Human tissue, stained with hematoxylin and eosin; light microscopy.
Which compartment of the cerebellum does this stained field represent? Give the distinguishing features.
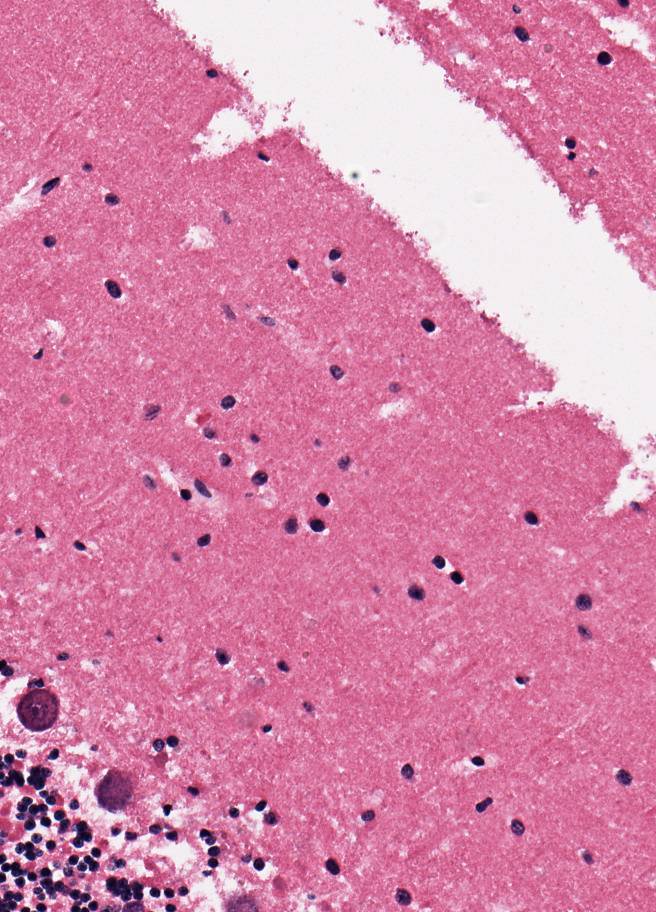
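The pink, finely fibrillary neuropil with sparse, scattered nuclei that occupies most of the field is the molecular layer.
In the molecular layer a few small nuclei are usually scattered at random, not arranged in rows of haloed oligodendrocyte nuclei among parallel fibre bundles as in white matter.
A dense crowd of small, round, dark-staining nuclei occupies the lower left corner. Two large rounded neuronal cell bodies sit at the border between that crowd and the neuropil.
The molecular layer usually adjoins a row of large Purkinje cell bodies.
Elsewhere the neuropil holds no large neuronal cell bodies.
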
